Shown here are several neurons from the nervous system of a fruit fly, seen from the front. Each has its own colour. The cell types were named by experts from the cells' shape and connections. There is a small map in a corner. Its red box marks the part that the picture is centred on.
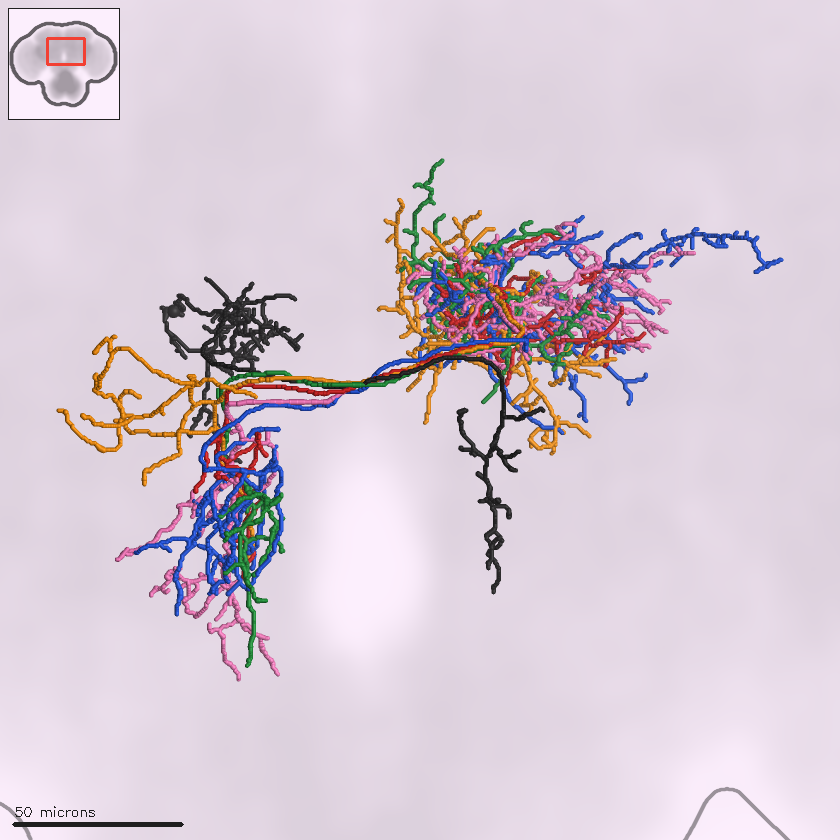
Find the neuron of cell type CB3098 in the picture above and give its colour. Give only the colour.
red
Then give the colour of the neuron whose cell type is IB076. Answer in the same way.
orange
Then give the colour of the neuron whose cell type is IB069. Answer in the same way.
blue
